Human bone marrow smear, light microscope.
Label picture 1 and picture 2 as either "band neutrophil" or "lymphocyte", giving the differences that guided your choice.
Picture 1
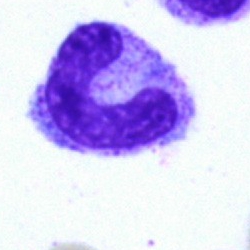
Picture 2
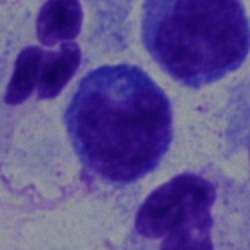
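Let's sort them out first: picture 1 holds the band neutrophil, and picture 2 holds the lymphocyte. Look first at the nucleus in picture 1: it is a thick band curved into a horseshoe that opens to the right.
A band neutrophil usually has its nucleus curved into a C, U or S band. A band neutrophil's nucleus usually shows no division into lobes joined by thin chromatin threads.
Pale lilac cytoplasm fills the hollow inside that curve. The chromatin is dark purple and coarsely clumped, and no nucleoli can be seen.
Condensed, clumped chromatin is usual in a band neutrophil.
In picture 2, by contrast, the cytoplasm shows only as a thin, barely visible bluish rim around the nucleus, and a paler patch lies near the top of the nucleus. No granules can be seen in the lymphocyte. The edges differ too: the band neutrophil's outline is ragged and frayed along its left side, while the lymphocyte is roughly round with a slightly uneven, bumpy edge. The lymphocyte touches none of its neighbours and is ringed by pale background, and part of another cell shows at the top right corner of picture 1 without touching the band neutrophil.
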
